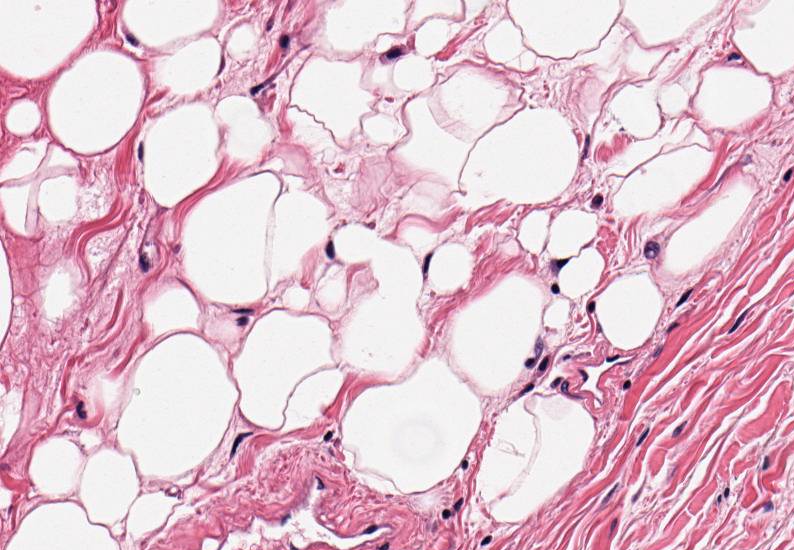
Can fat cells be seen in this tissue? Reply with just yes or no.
Yes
